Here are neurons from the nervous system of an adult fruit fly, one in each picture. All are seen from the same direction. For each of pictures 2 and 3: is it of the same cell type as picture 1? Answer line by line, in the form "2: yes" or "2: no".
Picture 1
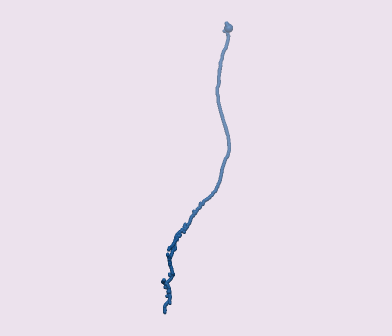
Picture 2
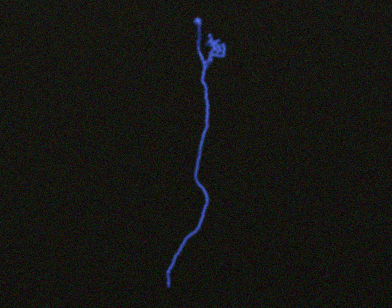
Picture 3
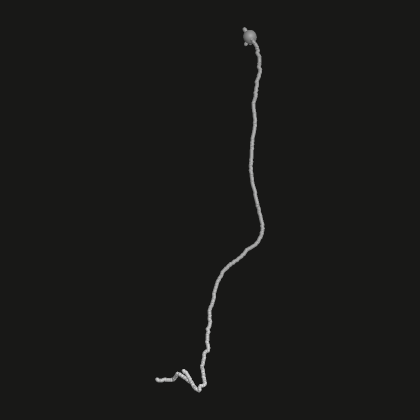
2: no
3: yes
